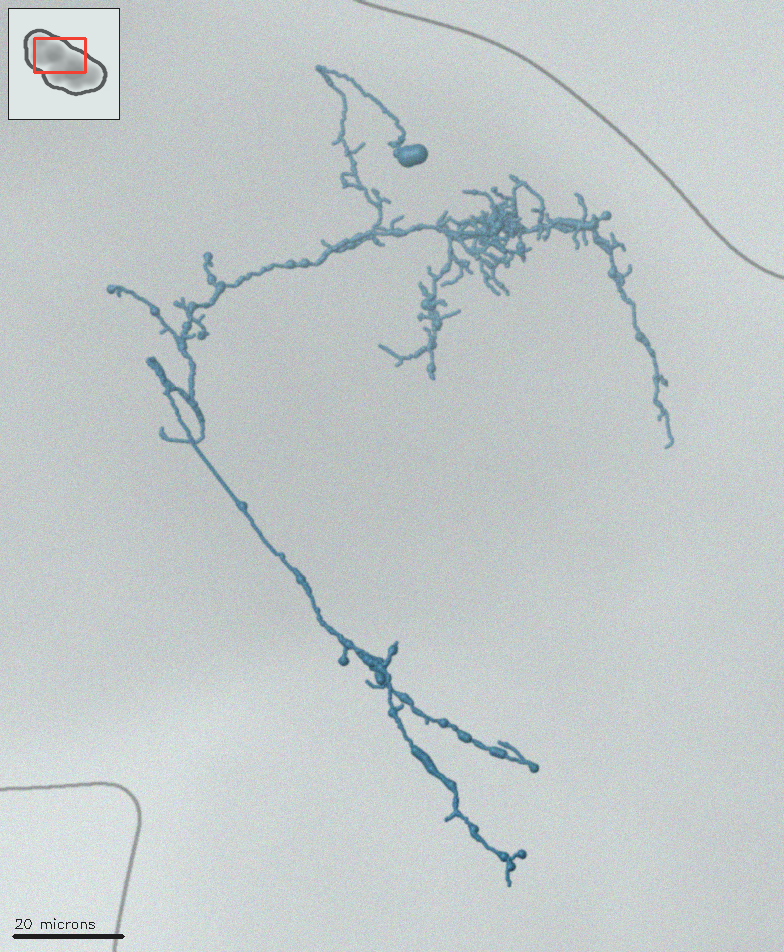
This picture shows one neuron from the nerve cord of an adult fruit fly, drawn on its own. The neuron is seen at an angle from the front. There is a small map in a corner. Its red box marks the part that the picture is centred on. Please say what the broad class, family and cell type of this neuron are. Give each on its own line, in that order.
nerve-cord intrinsic neuron
hemilineage 19B
IN19B091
